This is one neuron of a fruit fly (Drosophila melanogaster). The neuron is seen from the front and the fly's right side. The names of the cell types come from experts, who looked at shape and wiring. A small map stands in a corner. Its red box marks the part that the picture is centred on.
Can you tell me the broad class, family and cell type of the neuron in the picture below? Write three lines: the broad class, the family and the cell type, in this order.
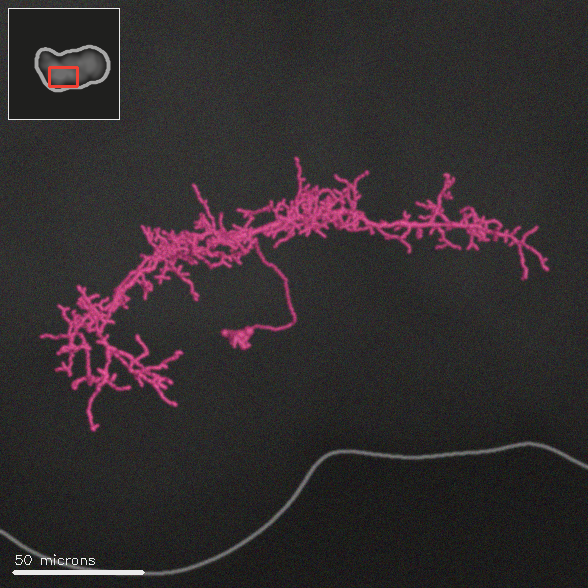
nerve-cord intrinsic neuron
hemilineage 12B
IN12B018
